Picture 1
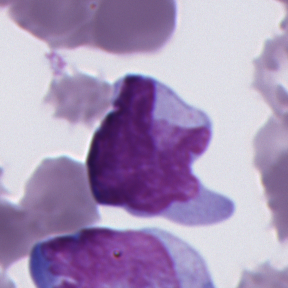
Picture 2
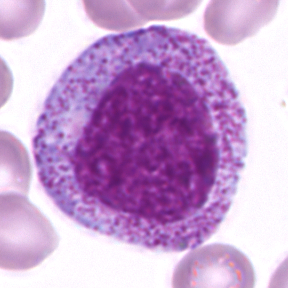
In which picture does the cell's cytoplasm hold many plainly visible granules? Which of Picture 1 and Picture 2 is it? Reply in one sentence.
Many visible granules are present in the cytoplasm of the cell in picture 2.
